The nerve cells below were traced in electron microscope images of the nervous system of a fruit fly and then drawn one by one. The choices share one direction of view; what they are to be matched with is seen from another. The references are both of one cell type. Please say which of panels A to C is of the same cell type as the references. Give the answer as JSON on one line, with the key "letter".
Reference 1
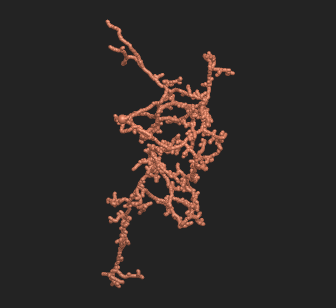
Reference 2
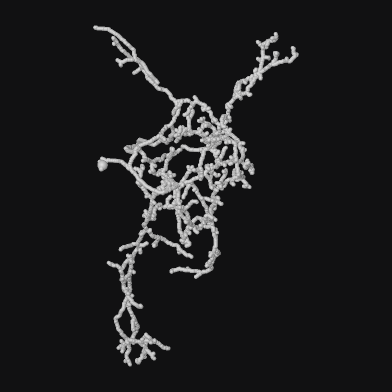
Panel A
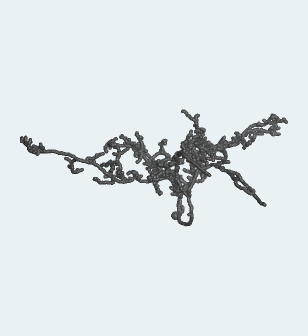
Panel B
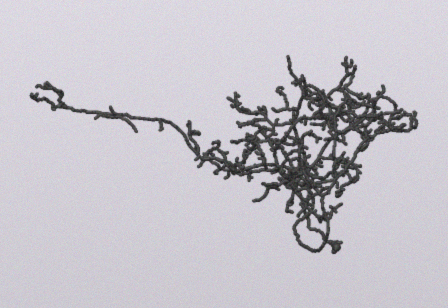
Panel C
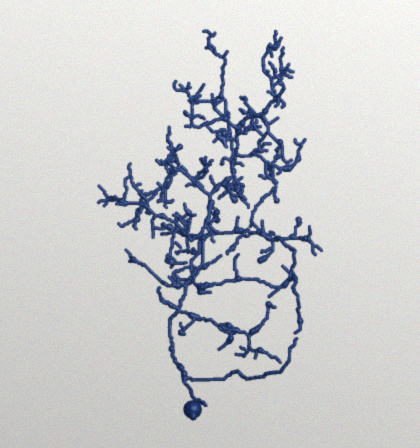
{"letter": "A"}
